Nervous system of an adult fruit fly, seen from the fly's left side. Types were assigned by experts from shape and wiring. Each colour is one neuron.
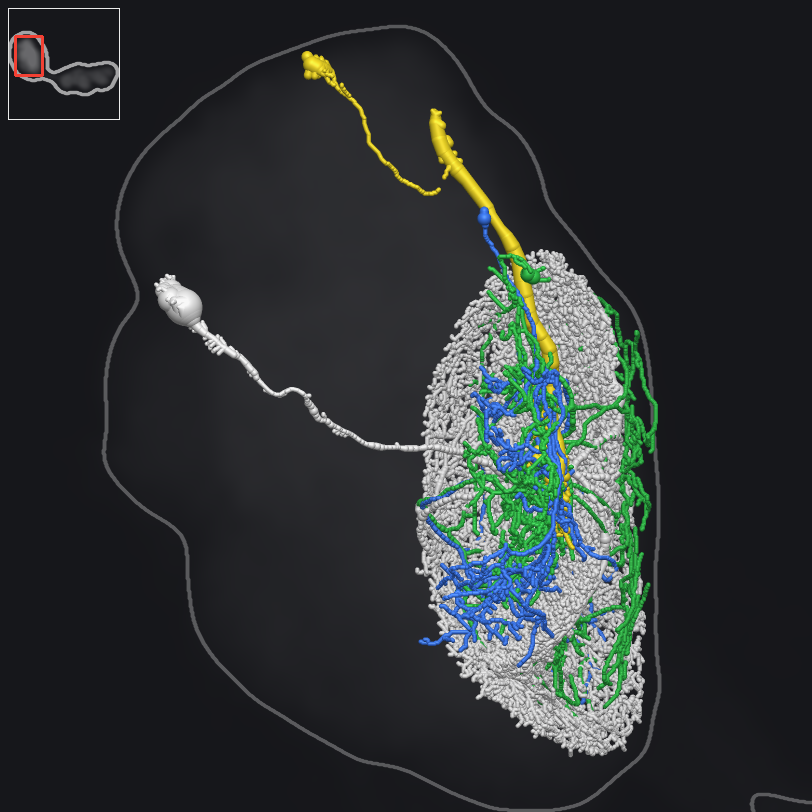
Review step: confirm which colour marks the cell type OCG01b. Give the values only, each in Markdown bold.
**yellow**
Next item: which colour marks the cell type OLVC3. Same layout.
**green**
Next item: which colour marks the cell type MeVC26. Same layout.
**blue**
